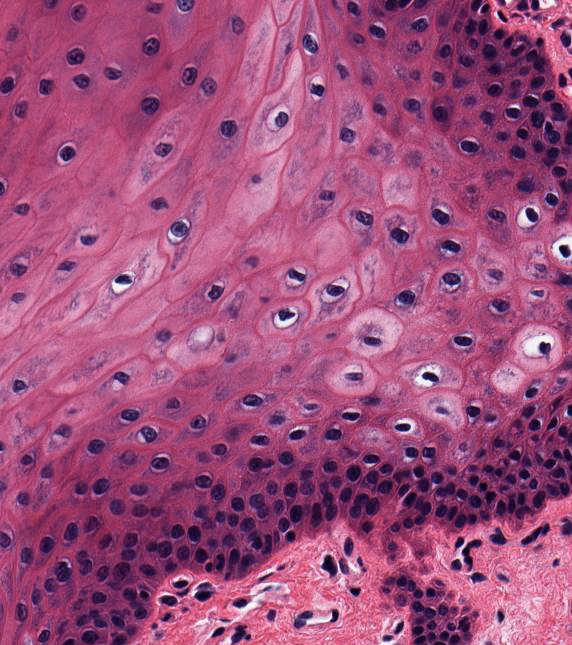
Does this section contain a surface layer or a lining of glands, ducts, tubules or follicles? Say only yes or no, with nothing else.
Yes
